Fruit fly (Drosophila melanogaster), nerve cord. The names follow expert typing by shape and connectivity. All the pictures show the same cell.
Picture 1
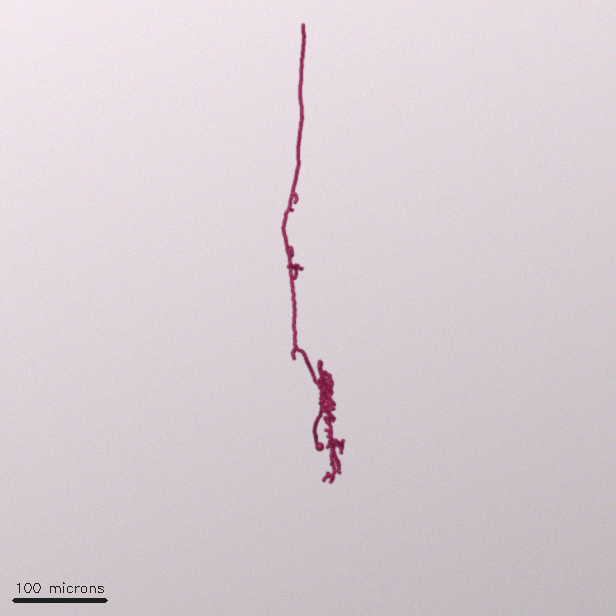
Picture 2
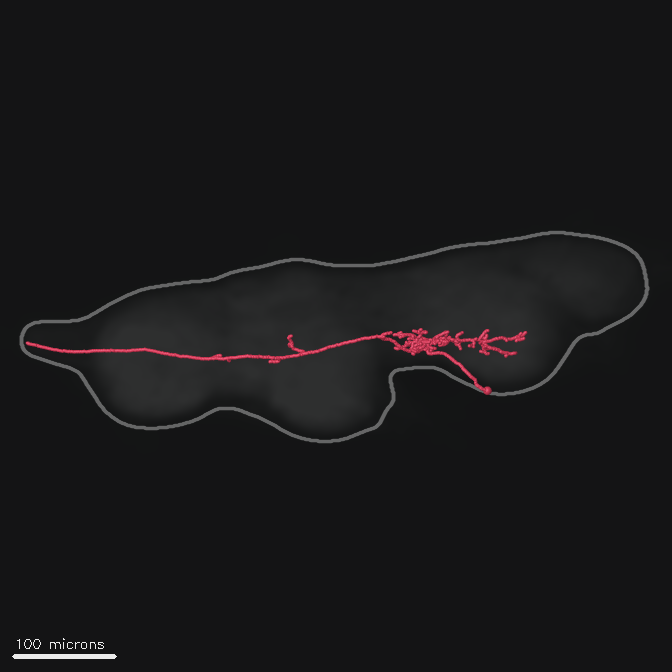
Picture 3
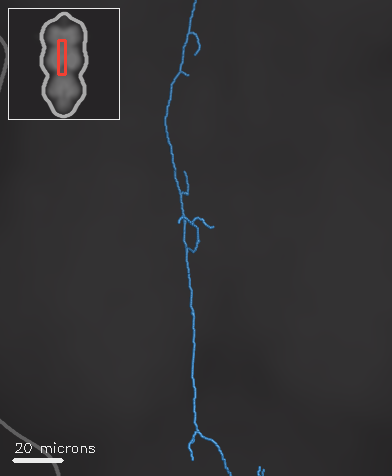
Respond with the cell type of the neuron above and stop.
AN10B047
